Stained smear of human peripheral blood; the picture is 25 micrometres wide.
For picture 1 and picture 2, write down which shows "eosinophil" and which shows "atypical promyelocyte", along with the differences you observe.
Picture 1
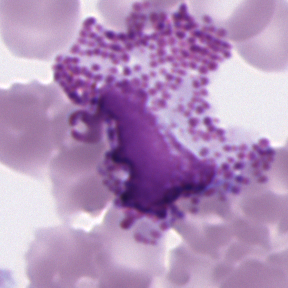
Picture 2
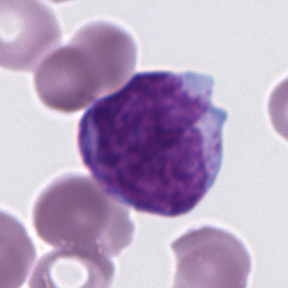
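The eosinophil is in picture 1 and the atypical promyelocyte in picture 2. The eosinophil has no smooth edge; its border is ragged and made up of scattered granules. The atypical promyelocyte has a roughly round outline that turns more angular at the upper right, where a small pale blue bleb bulges out. The eosinophil's granules are coarse, round, fairly even in size and very numerous. They spread most widely above and to the right of the nucleus, on a pale, almost colourless background.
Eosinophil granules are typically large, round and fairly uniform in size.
The atypical promyelocyte's cytoplasm is pale blue, with no vacuoles. The eosinophil's nucleus is a single dense purple mass, elongated from upper left to lower right. The atypical promyelocyte's nucleus is about 12 micrometres across.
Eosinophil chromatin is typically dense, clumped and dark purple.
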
